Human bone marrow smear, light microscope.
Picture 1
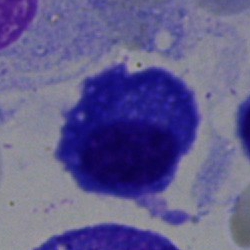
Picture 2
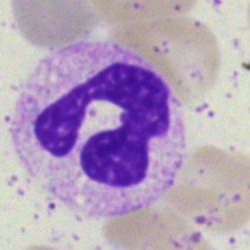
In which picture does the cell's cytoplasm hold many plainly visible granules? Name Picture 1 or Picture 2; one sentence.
The cell seen in picture 2 shows many visible granules in its cytoplasm.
